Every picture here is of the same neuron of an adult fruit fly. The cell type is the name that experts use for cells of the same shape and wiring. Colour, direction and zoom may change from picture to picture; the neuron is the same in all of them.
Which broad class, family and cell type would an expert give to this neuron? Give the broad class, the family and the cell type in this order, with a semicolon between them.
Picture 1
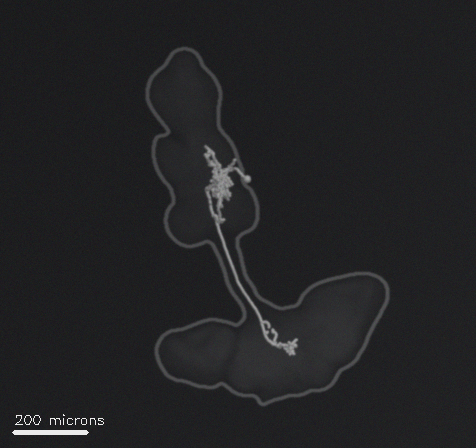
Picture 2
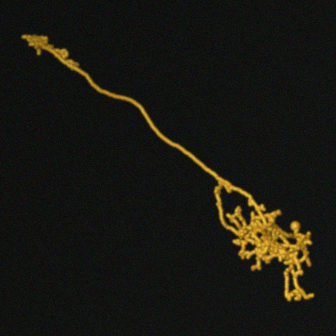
ascending neuron; hemilineage 17A; AN17A073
